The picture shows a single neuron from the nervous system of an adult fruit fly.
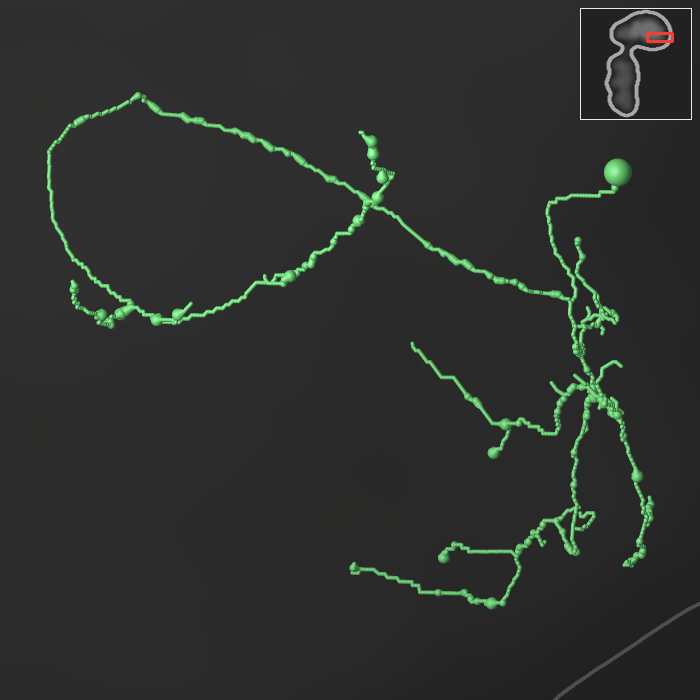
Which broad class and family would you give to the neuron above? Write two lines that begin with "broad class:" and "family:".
broad class: visual projection neuron
family: MeVP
